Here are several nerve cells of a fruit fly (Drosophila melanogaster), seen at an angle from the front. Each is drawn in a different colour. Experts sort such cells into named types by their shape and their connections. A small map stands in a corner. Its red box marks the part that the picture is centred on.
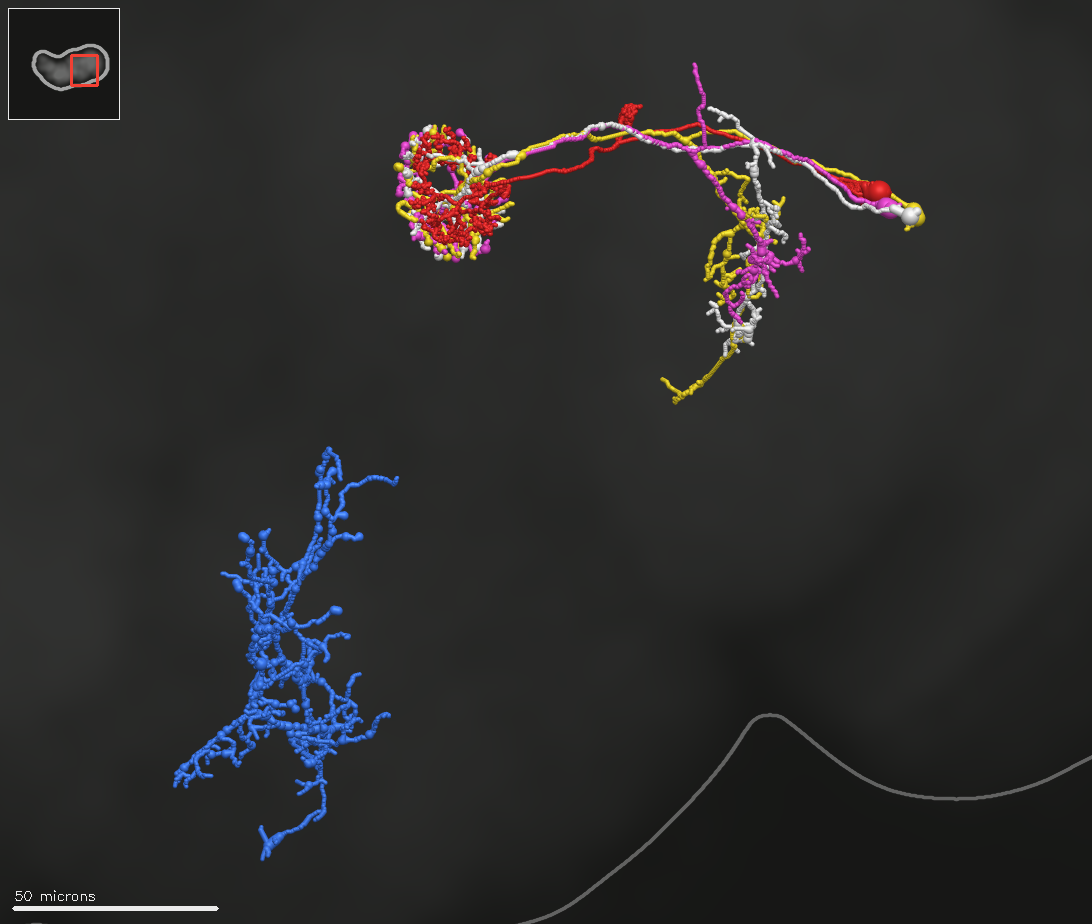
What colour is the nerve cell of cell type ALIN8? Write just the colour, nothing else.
blue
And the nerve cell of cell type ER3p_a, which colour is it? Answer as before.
red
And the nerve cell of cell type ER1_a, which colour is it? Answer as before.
white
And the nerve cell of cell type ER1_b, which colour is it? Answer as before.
magenta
